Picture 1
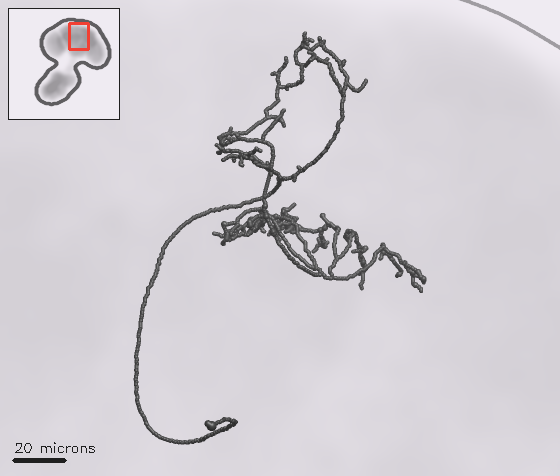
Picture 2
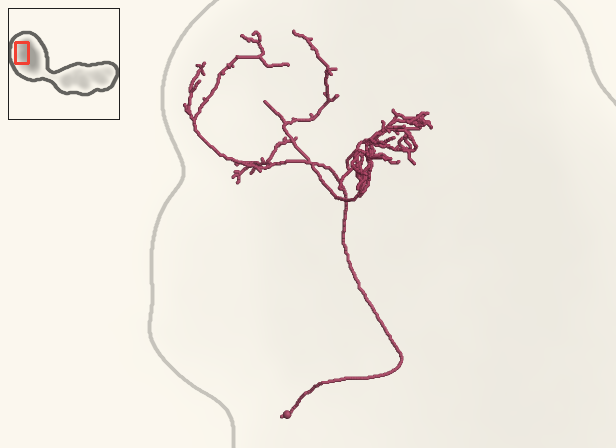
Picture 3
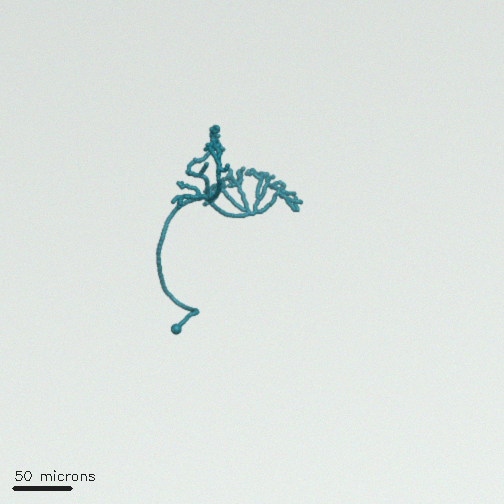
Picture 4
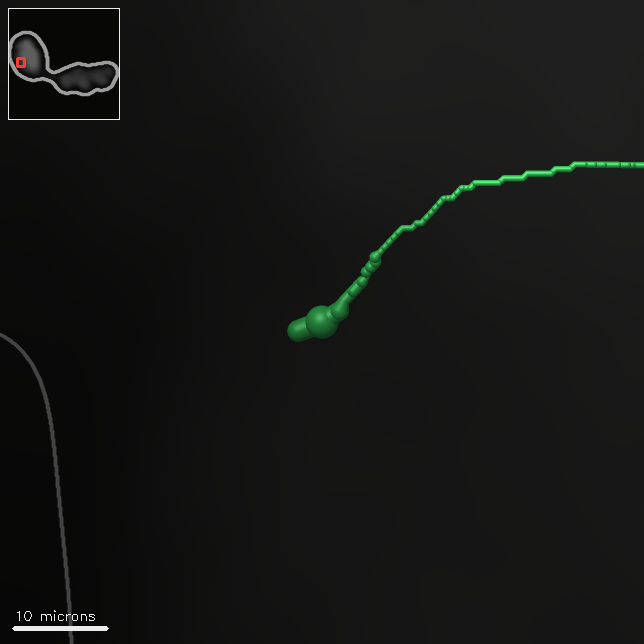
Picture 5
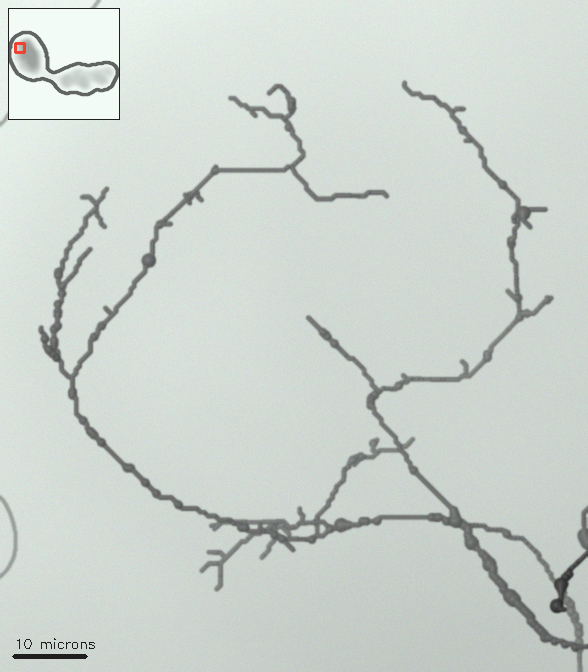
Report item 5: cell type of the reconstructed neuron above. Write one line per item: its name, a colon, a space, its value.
cell type: FB5W_a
